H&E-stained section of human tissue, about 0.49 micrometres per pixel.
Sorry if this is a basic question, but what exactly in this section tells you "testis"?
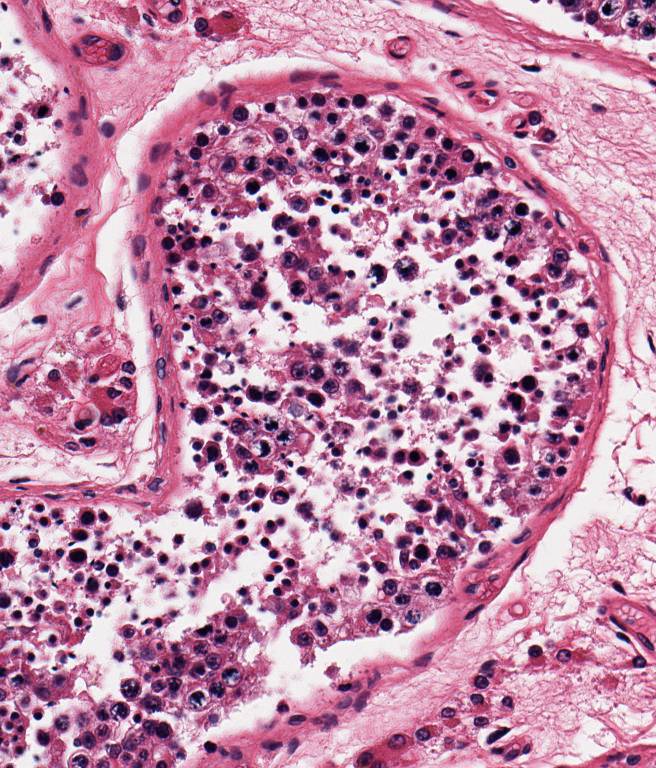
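The section is of testis. Going with the name, a large rounded tubule fills the centre and right of the field.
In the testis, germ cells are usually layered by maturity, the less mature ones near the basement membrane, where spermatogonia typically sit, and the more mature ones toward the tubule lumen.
The tubule here does not follow that pattern: it is filled throughout with loosely scattered rounded cells rather than an orderly layered lining. Small clear spaces between these cells give them a loose, detached look. Many have small, dark, compact round nuclei.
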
